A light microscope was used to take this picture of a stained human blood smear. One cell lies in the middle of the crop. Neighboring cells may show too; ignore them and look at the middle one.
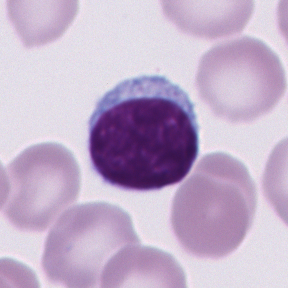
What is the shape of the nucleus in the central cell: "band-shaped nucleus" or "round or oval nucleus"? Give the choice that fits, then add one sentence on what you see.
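Round or oval nucleus. The nucleus is round with no indentation or lobes.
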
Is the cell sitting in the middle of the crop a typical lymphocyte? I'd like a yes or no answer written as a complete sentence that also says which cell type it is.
Yes, that middle cell in the crop is a typical lymphocyte.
